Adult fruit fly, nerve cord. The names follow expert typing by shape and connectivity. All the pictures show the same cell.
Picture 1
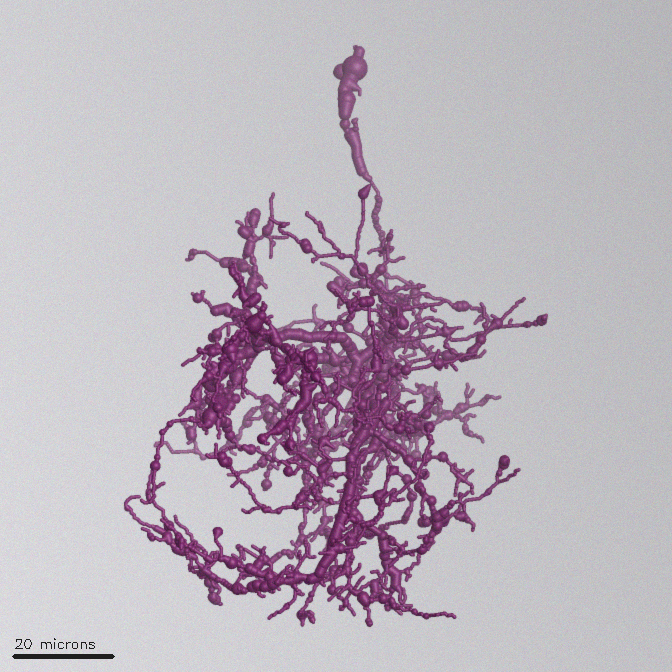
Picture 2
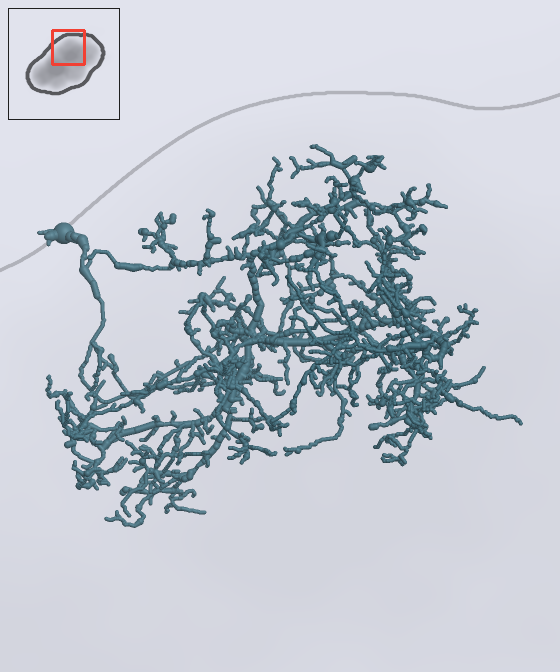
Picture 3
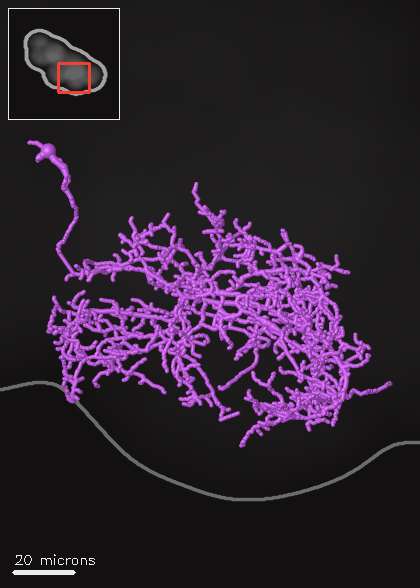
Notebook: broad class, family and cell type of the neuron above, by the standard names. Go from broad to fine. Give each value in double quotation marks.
"nerve-cord intrinsic neuron", "hemilineage 21A", "IN21A014"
